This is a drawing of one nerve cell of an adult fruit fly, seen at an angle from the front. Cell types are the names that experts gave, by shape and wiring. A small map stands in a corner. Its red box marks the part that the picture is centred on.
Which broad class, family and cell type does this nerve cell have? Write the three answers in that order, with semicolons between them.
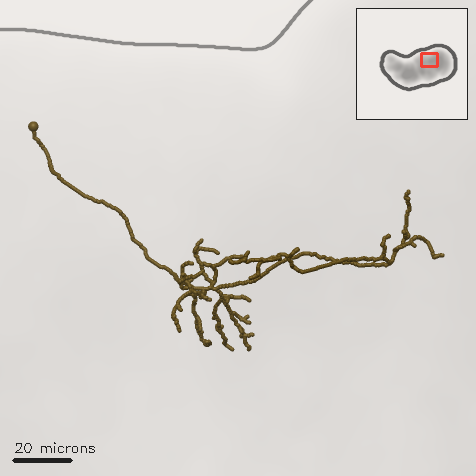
central-brain intrinsic neuron; class CX; FS1A_c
